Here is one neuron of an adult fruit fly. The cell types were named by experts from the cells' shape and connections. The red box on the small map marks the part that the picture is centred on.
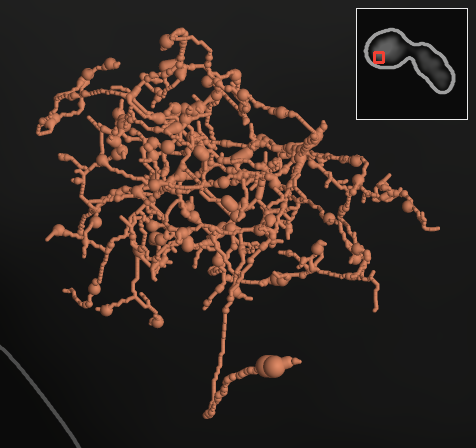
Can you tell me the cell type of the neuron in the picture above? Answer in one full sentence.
The cell type name SLP464 applies to this neuron.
